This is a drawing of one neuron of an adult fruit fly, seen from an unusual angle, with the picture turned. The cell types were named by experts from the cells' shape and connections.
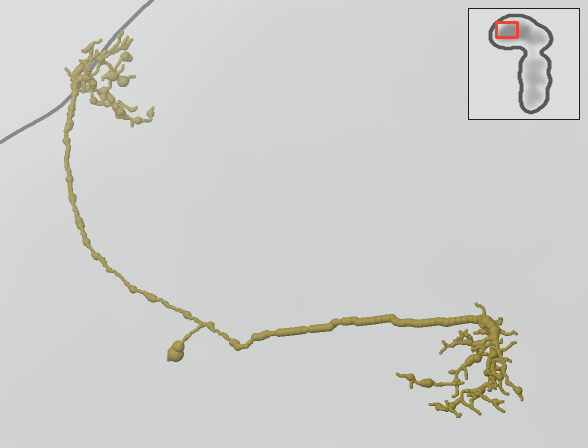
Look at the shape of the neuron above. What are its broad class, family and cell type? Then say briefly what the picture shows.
This is a visual projection neuron. Its family is hemilineage VPNd2. The cell type is LC10a. It is in the brain and does not reach the nerve cord. The picture shows dozens of branch ends.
